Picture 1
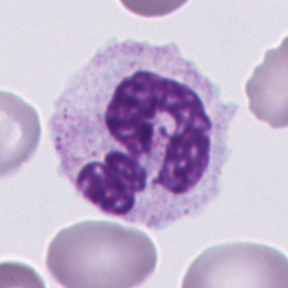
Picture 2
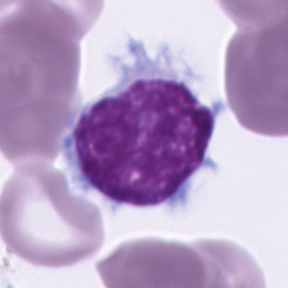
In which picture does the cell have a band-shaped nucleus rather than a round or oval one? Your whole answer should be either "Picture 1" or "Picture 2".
Picture 1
